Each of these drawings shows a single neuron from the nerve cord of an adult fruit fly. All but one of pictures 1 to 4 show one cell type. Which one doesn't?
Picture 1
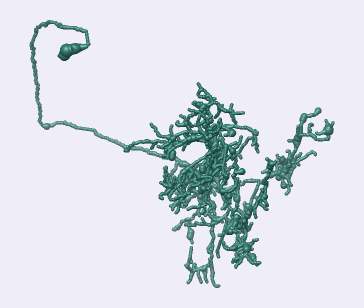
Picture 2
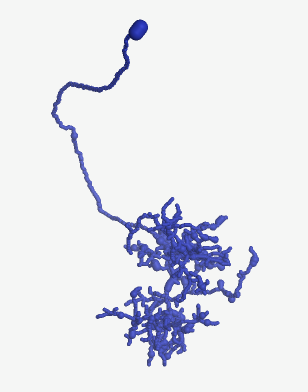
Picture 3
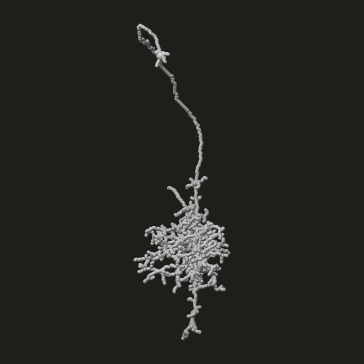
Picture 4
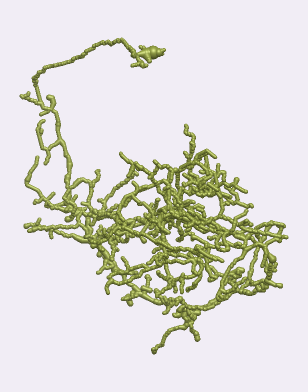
Picture 4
